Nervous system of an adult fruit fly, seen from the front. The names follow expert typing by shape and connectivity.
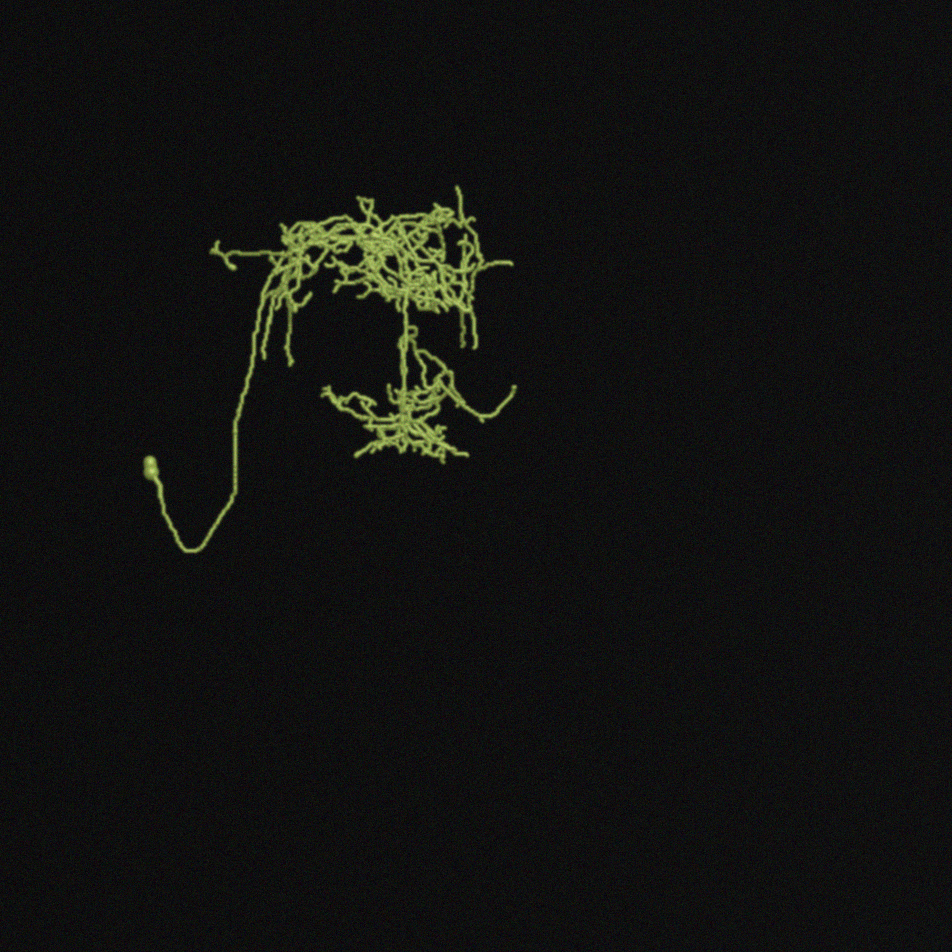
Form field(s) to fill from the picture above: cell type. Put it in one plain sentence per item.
The cell type is IN03B043.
